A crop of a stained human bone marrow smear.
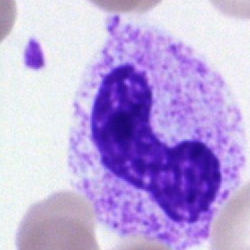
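Band neutrophil. Its outline looks roughly round to oval. The nucleus, as I follow it, is a curved, kidney-like band from upper left to lower right, and I can't see any nucleoli. Many fine violet granules are scattered throughout the cytoplasm.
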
